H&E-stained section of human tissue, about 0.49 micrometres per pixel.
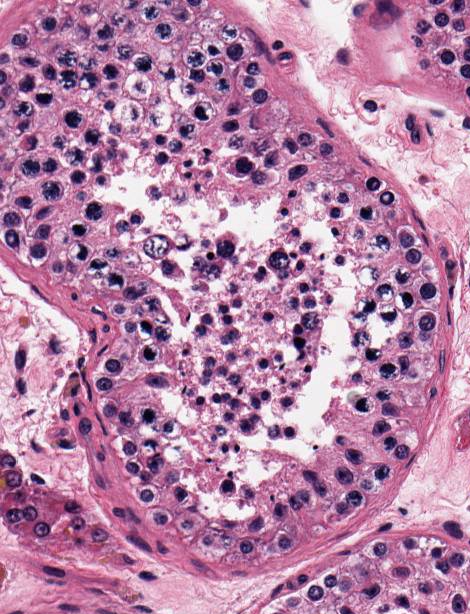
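Testis: one large rounded tubule fills most of the field; parts of neighbours show at the corners. Its thin pink fibrous wall holds flattened spindle-shaped nuclei. It is lined by mostly rounded cells stratified several deep; many have large round nuclei with coarse, dark, clumped chromatin.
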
